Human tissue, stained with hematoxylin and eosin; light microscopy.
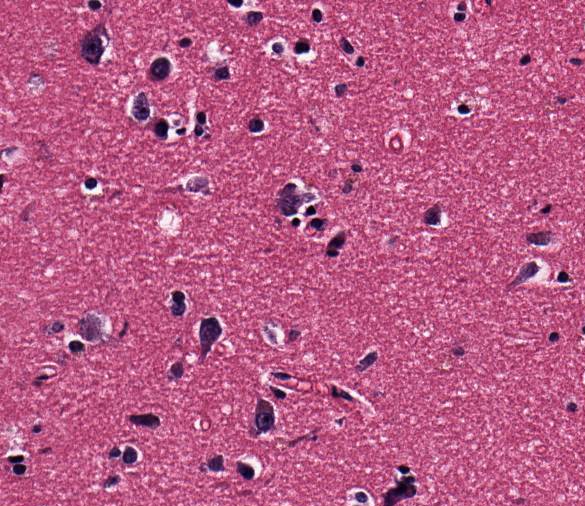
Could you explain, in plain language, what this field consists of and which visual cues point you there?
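The field shows cerebral cortex. First, a finely granular pink matrix fills it, cells lying singly.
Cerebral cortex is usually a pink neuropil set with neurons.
Second, neurons with angular, tapering bodies and pale nuclei are scattered throughout, as at the right middle and lower centre.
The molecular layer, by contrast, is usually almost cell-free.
Third, small dark nuclei cluster tightly around a larger cell near the centre.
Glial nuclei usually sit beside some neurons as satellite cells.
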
